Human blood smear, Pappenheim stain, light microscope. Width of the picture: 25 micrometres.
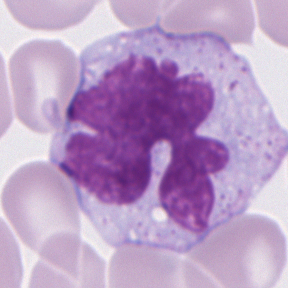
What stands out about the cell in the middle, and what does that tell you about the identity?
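Its outline is irregular and angular, with several flat sides, not smoothly round. The nucleus sits left, leaving a wider cytoplasmic band on the right. No distinct nucleoli are visible. A small clear cytoplasmic vacuole lies just below the nucleus. This is a monocyte.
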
